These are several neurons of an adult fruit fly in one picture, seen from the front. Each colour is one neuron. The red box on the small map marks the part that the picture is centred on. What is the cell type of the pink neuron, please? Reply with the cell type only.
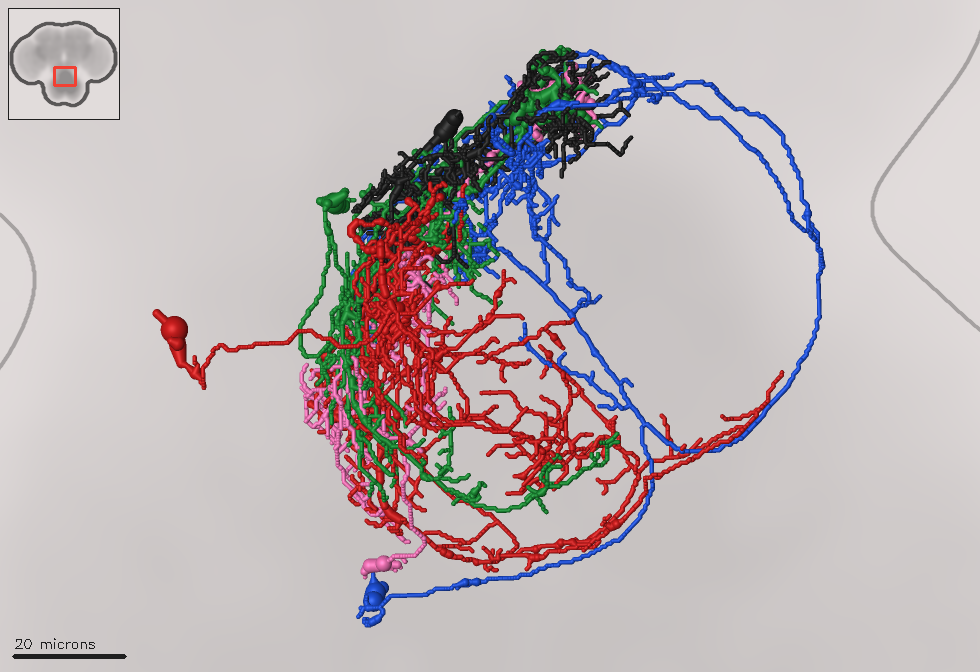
IN06A098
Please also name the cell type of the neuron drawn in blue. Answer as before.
INXXX377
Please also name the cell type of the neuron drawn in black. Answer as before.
MNad02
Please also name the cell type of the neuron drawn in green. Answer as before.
INXXX287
